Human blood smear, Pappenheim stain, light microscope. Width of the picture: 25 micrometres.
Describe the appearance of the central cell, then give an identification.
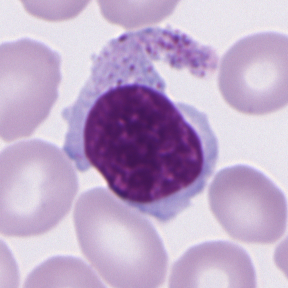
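Let's begin with the nucleus, which is oval and has no lobes. Now look above it: purple granules sit there in a cluster. Beside and below the nucleus, the cytoplasm has no granules, and you won't find any vacuoles in it. This is a large granular lymphocyte.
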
